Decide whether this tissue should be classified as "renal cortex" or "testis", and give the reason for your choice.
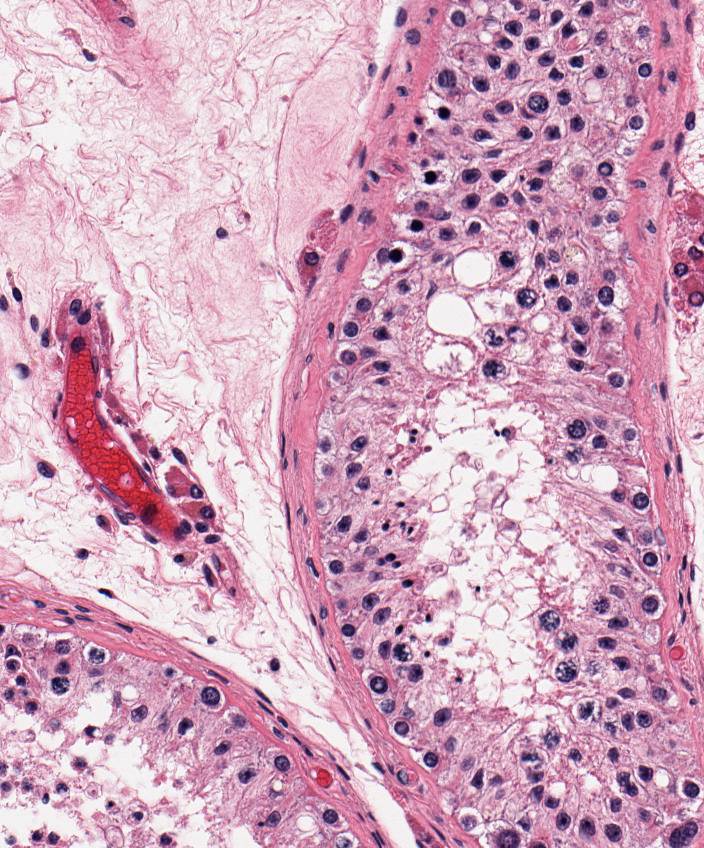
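The tissue is testis. Several layers of cells with round nuclei fill each tubule, stacked from the wall towards the centre. A thin pink fibrous band with flattened, elongated dark nuclei bounds each tubule. Large cells with big round nuclei and coarse, clumped chromatin are scattered among the tubule cells. Just outside the tubule walls, at top centre and the right edge, sit small clusters of cells with abundant pink cytoplasm.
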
